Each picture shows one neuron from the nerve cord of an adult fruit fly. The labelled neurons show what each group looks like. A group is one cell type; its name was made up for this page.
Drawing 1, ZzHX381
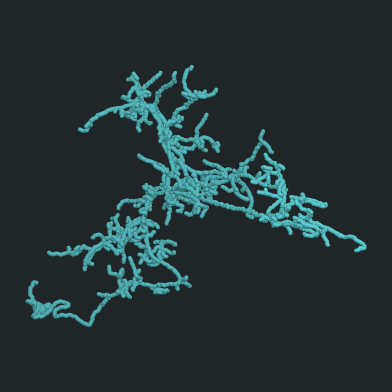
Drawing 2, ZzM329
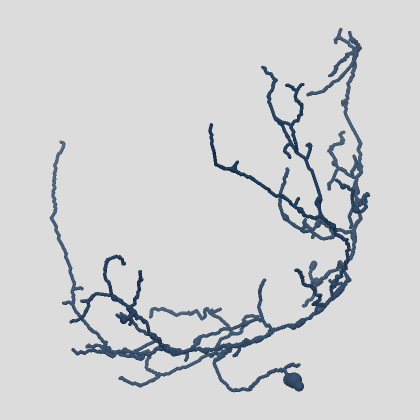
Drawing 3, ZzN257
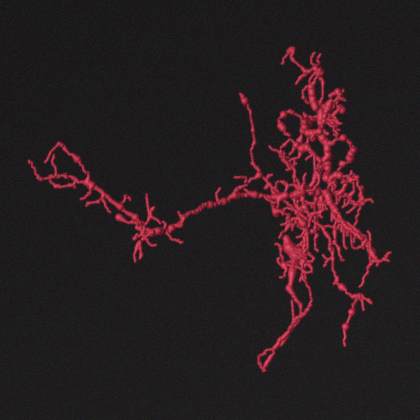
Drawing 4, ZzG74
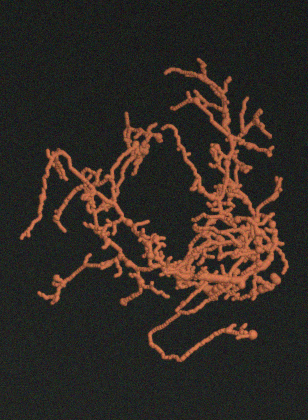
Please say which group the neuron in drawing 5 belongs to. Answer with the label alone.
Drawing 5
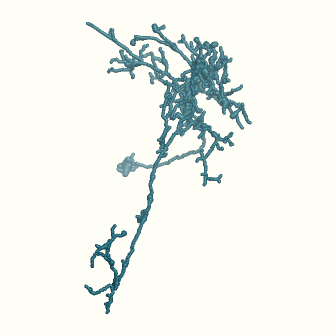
ZzN257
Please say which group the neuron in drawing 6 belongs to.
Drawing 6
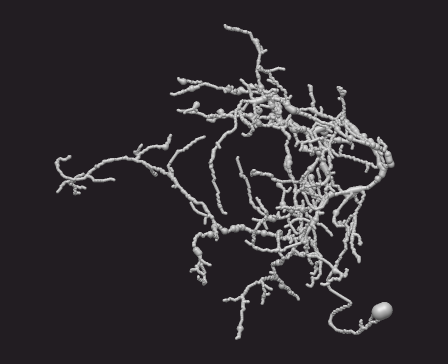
ZzG74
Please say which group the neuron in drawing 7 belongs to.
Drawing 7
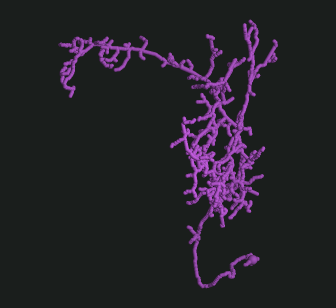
ZzN257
